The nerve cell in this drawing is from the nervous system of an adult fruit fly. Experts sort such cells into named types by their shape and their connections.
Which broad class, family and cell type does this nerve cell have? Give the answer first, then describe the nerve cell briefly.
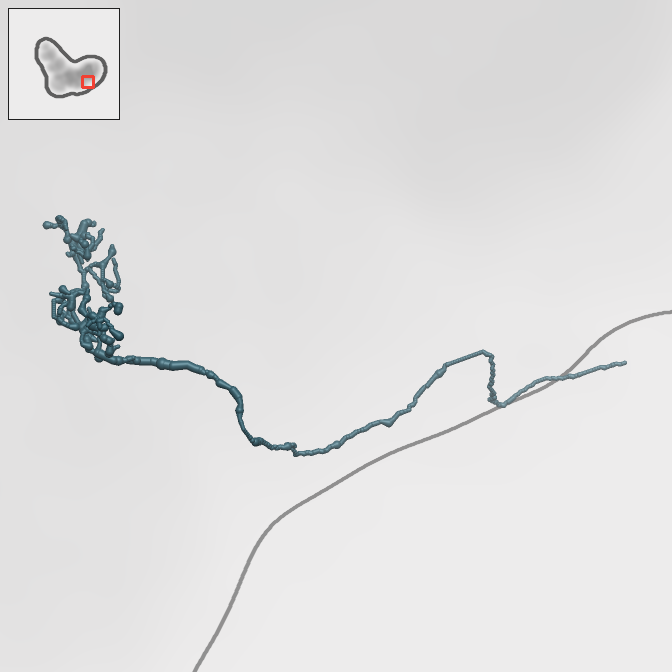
Its broad class is sensory neuron entering the brain. The name of its family is class thermosensory. It is of cell type TRN_VP2. As drawn here it is wider than it is tall.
